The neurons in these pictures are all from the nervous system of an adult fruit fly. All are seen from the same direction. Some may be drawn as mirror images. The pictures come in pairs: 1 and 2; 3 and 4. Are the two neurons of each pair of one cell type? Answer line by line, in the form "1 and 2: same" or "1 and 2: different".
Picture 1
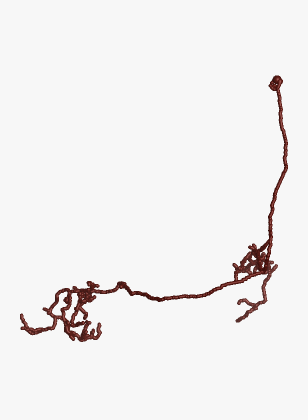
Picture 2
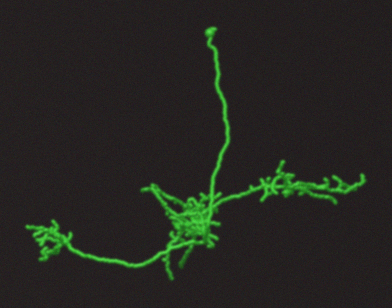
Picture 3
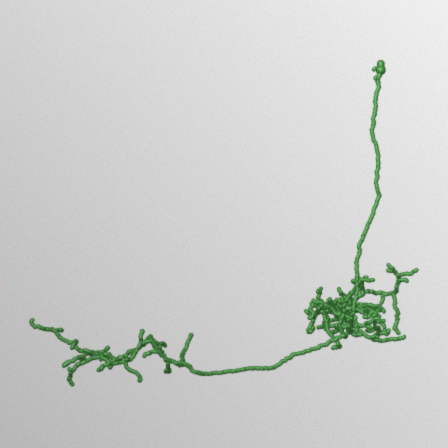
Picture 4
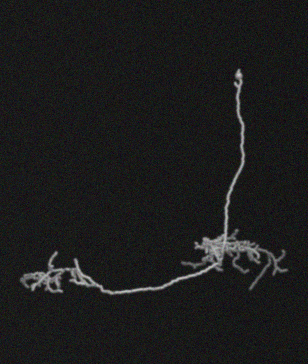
1 and 2: different
3 and 4: same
